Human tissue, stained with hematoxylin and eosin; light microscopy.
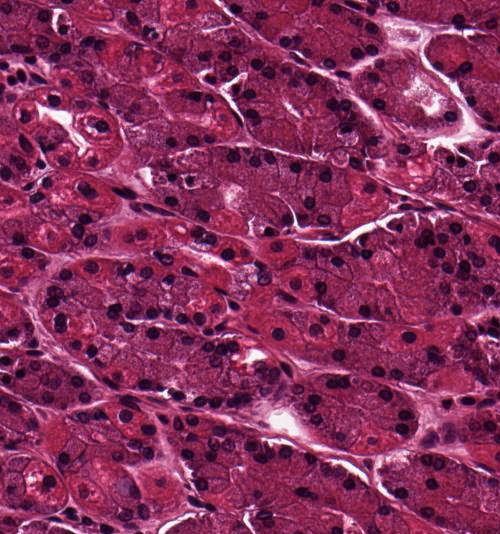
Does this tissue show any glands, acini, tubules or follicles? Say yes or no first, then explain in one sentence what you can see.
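Yes. The whole field is filled with closely packed glandular tubules cut in both longitudinal and cross section.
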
